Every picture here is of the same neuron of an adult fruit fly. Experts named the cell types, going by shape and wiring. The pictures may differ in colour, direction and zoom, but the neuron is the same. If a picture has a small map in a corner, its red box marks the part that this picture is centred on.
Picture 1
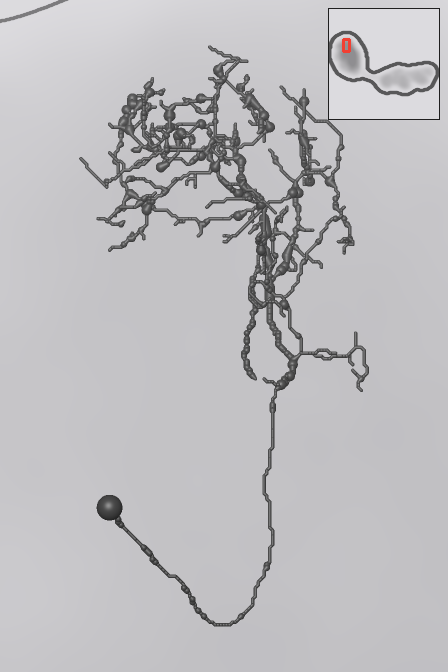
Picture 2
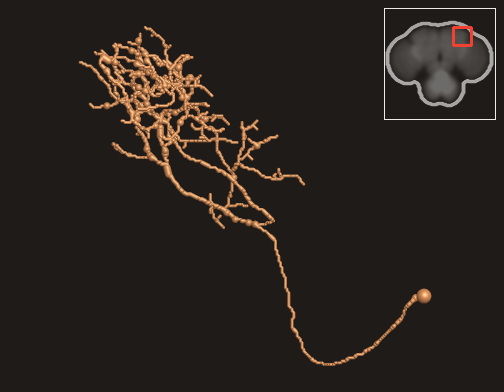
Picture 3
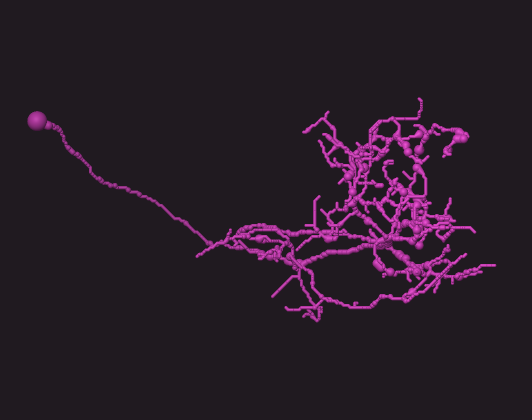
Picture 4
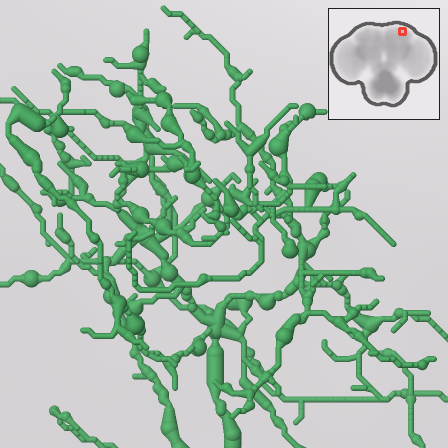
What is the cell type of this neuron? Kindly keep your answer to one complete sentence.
The cell type designation of this neuron is CB1821.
